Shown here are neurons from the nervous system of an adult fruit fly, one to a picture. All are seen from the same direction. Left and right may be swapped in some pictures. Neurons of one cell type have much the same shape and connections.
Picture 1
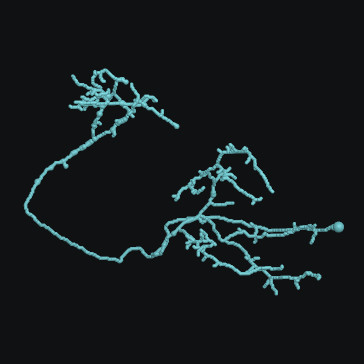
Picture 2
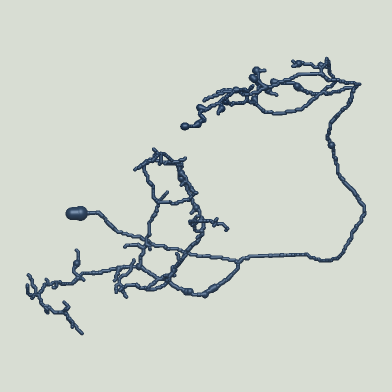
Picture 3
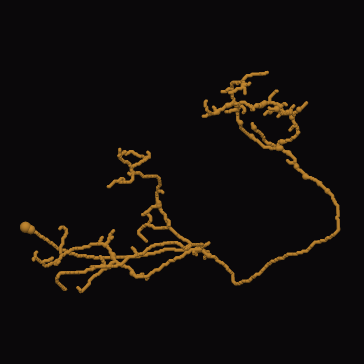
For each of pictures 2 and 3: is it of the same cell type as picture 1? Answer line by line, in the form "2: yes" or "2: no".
2: no
3: yes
